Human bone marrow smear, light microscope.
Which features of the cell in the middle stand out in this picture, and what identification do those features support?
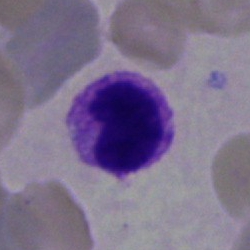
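Along its left side the nucleus is indented by a notch, and its chromatin is dark and dense. The cytoplasm is purple-lilac. From the bottom edge of the cell a small pointed tag projects. The cell shown is a basophil.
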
